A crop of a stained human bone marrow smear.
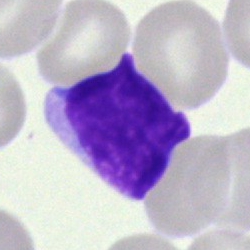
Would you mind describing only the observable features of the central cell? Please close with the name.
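Angular and roughly four-sided, the outline is not round. A small pointed projection rises from the top edge. The nucleus fills most of the cell and leaves only a scant amount of cytoplasm. That pale blue cytoplasm appears mainly as a crescent on the left side. It is a blast.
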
